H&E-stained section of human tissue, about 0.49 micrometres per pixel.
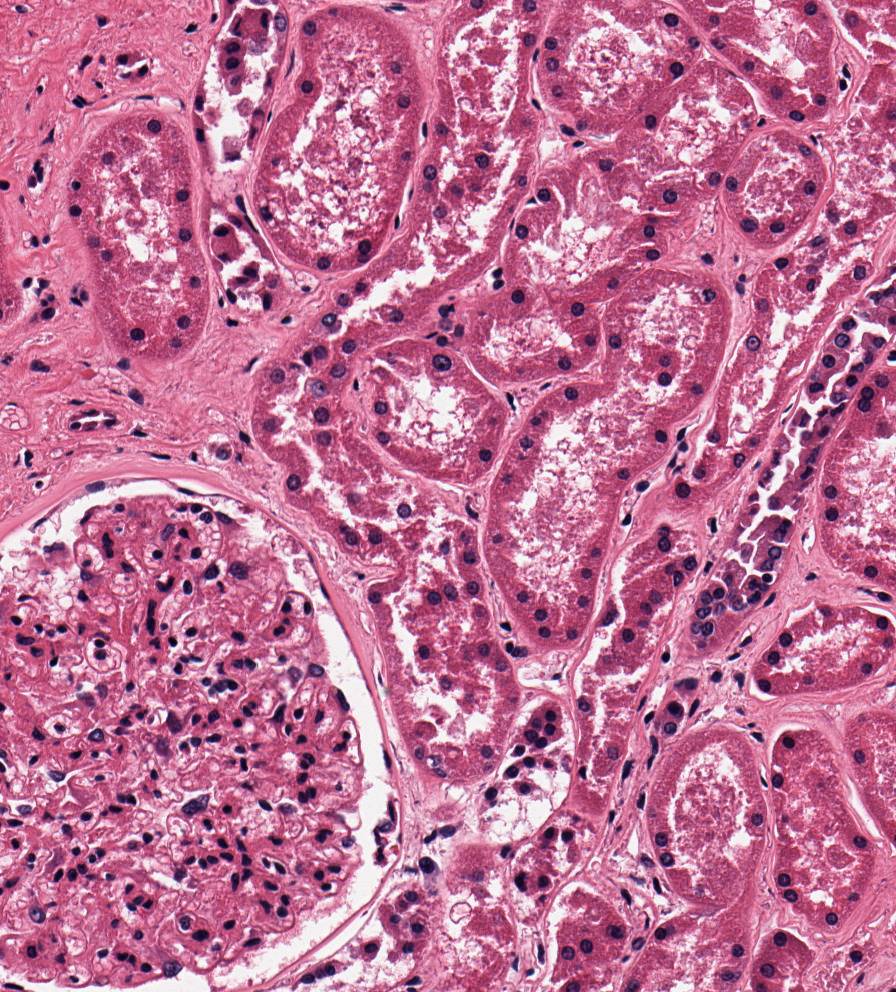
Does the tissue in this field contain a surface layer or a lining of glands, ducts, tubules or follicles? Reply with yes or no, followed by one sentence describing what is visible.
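Yes. Most tubule cells have abundant pink granular cytoplasm and round dark nuclei near the base.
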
